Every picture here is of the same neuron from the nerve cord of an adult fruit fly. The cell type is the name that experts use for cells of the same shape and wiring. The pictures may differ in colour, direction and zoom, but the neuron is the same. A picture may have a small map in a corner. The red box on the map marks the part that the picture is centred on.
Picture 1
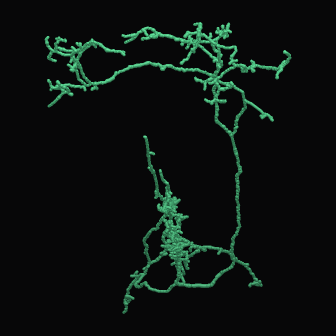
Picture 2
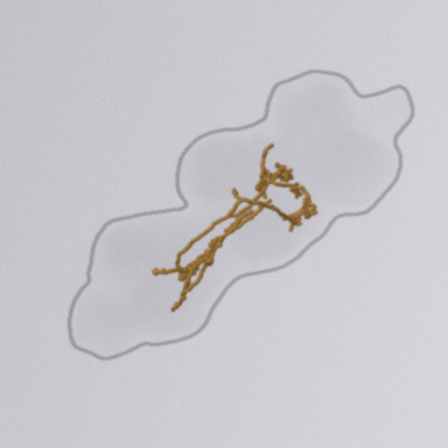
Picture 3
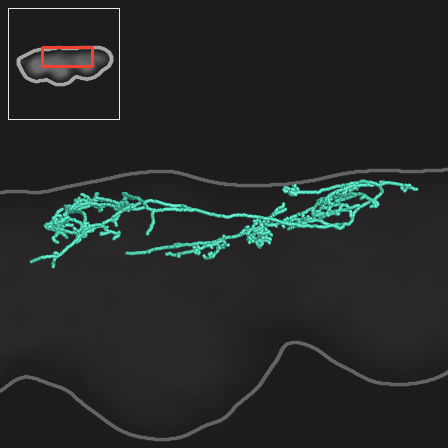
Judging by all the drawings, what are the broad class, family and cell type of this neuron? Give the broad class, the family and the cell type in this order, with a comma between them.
nerve-cord intrinsic neuron, hemilineage 19B, IN19B040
